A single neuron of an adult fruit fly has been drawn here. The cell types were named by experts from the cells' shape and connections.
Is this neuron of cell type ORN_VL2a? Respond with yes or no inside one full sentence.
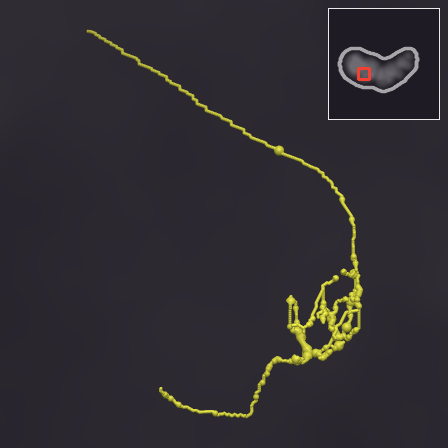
Yes, the neuron is a neuron whose cell type is ORN_VL2a.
